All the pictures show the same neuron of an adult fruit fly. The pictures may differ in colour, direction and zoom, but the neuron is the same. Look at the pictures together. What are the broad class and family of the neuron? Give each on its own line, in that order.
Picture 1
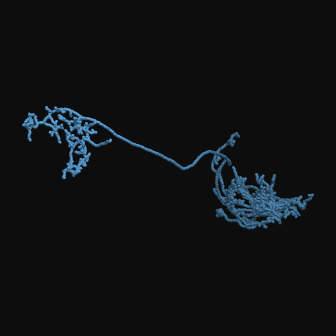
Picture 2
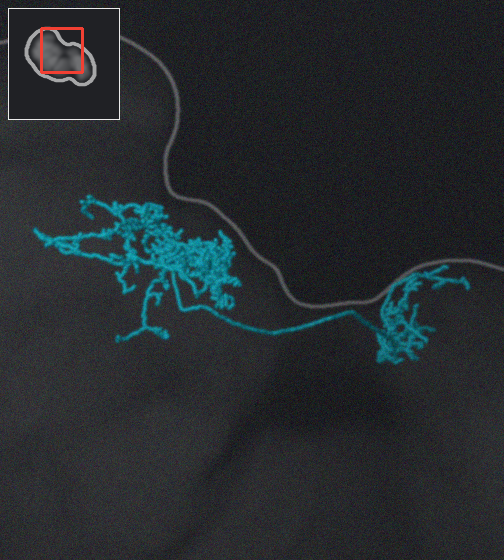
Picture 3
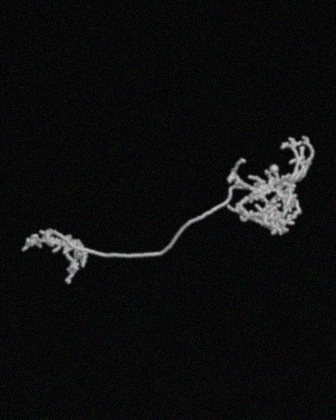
descending neuron
DNge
